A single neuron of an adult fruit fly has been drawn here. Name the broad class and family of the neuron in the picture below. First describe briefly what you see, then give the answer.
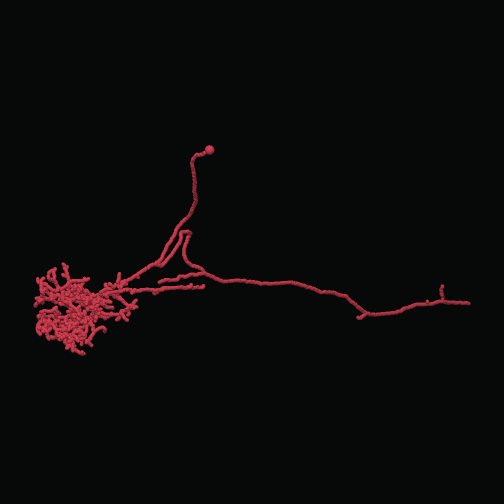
In this view it is wider than it is tall. It is a nerve-cord intrinsic neuron. Its family is hemilineage 23B.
